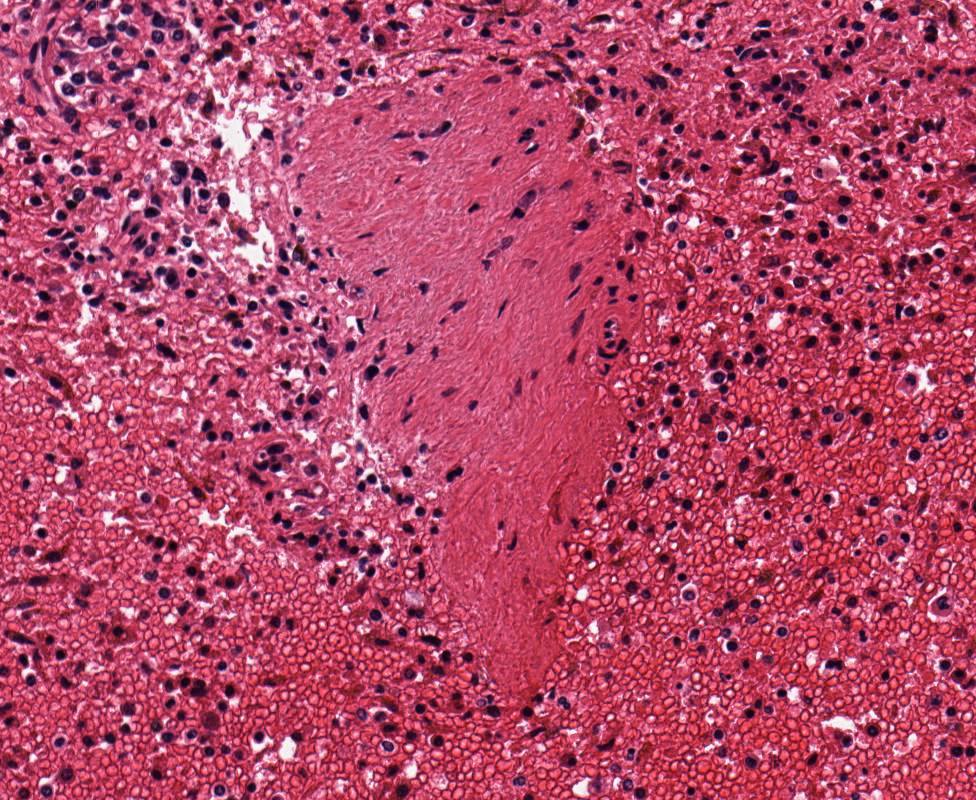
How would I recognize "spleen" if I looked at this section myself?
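Red blood cells, densely packed, fill most of the field, I notice.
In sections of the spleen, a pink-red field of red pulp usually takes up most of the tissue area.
That fits. Down the centre runs a wedge-shaped band of pale pink fibrous tissue, broad at the top and tapering toward the bottom, with sparse elongated spindle-shaped nuclei aligned with its fibres.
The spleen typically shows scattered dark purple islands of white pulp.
Here, small round dark-staining nuclei with scant cytoplasm lie singly among the red cells, not gathered into islands.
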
